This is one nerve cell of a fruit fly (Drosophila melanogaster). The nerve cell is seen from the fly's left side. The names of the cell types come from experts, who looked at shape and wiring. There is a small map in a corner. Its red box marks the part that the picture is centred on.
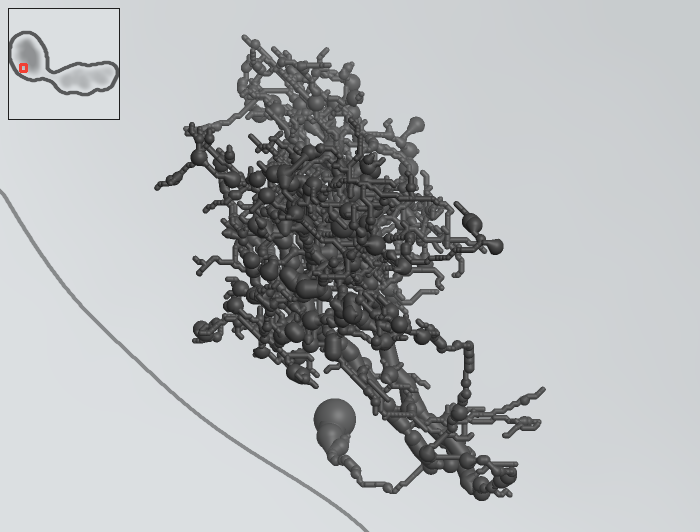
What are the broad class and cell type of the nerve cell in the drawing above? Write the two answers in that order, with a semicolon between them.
central-brain intrinsic neuron; GNG071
